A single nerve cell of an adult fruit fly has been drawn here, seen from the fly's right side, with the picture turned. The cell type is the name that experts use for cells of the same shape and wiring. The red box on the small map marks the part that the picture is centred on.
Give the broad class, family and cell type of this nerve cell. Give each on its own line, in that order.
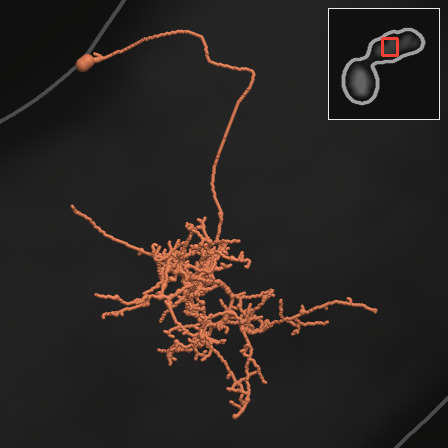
nerve-cord intrinsic neuron
hemilineage 00A
IN00A054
